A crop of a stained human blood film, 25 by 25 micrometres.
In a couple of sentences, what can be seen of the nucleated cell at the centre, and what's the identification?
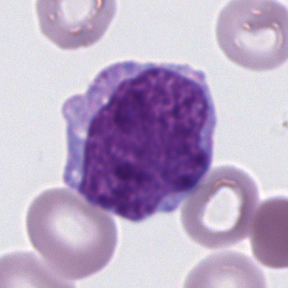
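Starting with the nucleus: it is a single unlobed mass, roughly rounded but somewhat squarish in outline, about 14 by 11 micrometres. Its chromatin looks finely stippled and threadlike, with a few darker patches, rather than coarsely clumped. Around it, the cytoplasm is pale greyish-blue, and at the upper left edge it forms small rounded blebs. The whole cell measures about 14 micrometres across. So this is an atypical promyelocyte.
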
